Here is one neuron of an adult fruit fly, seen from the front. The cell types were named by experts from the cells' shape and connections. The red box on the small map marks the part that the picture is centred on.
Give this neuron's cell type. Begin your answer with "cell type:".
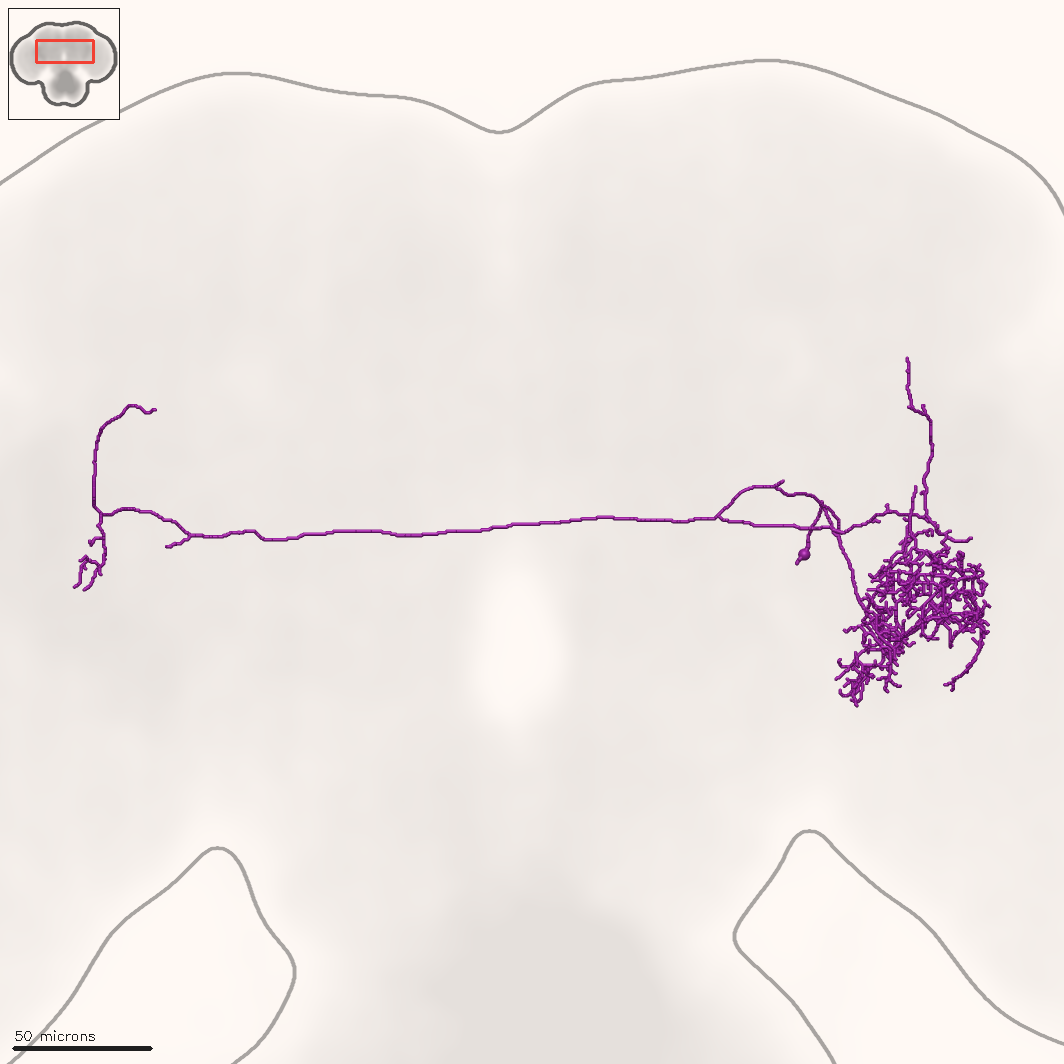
cell type: AVLP517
